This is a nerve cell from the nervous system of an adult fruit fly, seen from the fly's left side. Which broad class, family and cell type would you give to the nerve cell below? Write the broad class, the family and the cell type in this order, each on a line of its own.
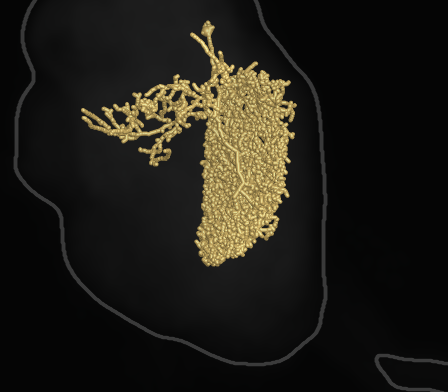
visual projection neuron
hemilineage LHl4_posterior
LT79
